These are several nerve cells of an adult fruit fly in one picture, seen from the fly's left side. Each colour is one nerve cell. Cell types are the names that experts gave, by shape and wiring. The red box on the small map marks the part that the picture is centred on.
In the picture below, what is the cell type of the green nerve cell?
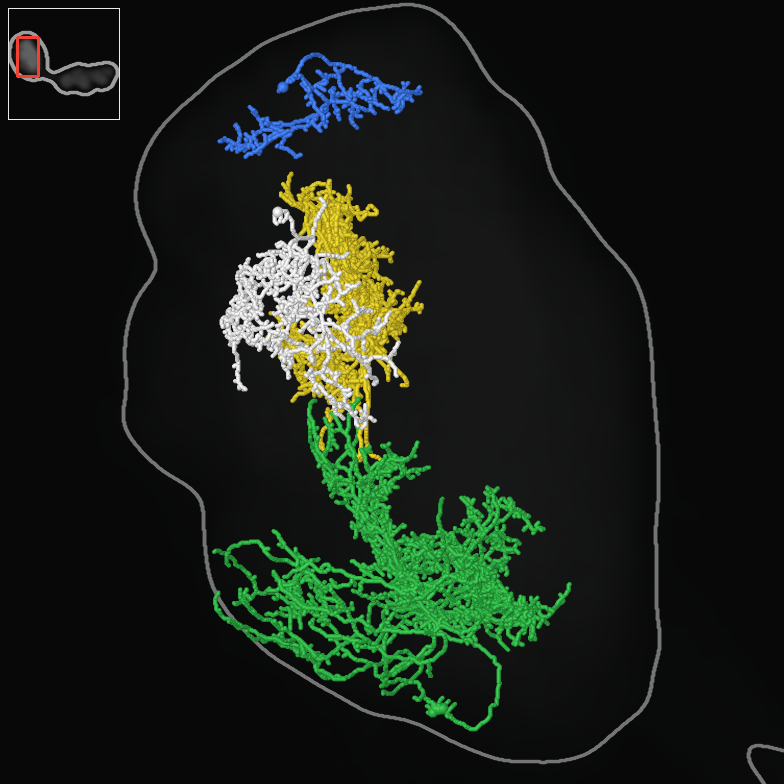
GNG298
